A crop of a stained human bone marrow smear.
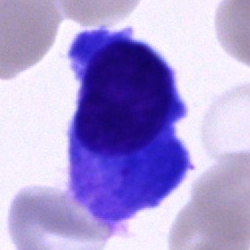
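Plasma cell at the centre of the field. The outline strikes me as irregular, bulging unevenly rather than smoothly round, and small knob-like projections stand out from the edge, one of them at the upper left. Deep purple, dark and dense chromatin fills the nucleus, while the cytoplasm stains a deep blue.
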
